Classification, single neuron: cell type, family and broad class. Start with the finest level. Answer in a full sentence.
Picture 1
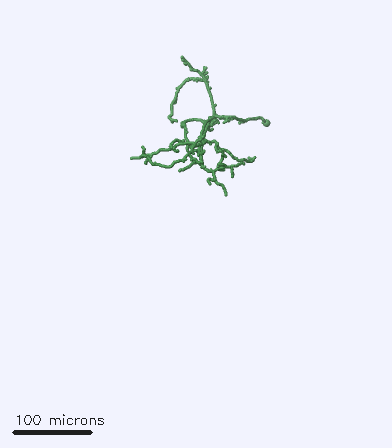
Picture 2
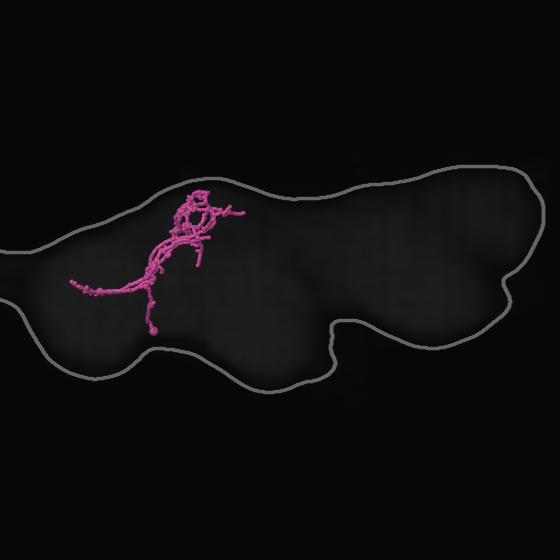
Type IN12A042 of hemilineage 12A, a nerve-cord intrinsic neuron.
